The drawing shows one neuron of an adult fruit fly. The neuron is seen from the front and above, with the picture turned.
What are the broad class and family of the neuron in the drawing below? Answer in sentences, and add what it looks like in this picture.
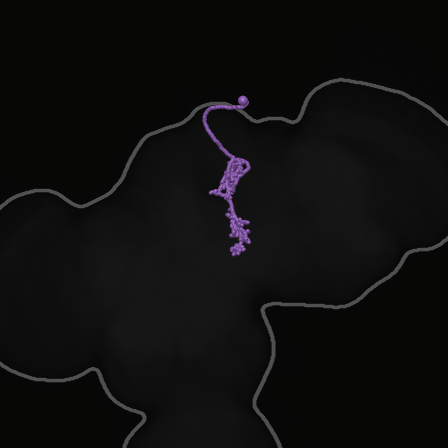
It is a central-brain intrinsic neuron. The family is hemilineage MD3. The cell body can be seen at the top of the picture. As drawn here it is more than twice as tall as it is wide.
